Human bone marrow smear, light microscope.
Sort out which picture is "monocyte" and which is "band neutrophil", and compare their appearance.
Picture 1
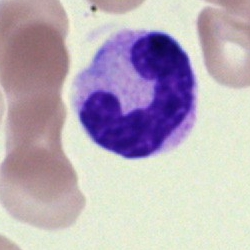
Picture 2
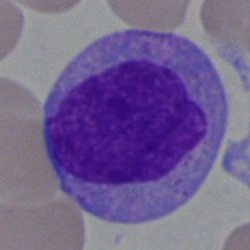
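The band neutrophil is in picture 1, and picture 2 holds the monocyte. In picture 1 the nucleus is a thick curved band shaped like a horseshoe, its open side toward the upper left, while in picture 2 the nucleus sits toward the left, leaving a wider band of cytoplasm on the right and below. Then the chromatin: dark purple and coarsely clumped in picture 1, but deep purple and finely stippled rather than clumped in picture 2.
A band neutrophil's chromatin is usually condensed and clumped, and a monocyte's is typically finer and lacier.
The cell in picture 2 has a round, smooth outline and a moderate rim of pale lavender-blue cytoplasm, a little deeper blue at the outer edge. No nucleoli show in the nucleus in picture 1. Neither cell shows vacuoles in its cytoplasm, and red cells lie around both without overlapping them.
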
